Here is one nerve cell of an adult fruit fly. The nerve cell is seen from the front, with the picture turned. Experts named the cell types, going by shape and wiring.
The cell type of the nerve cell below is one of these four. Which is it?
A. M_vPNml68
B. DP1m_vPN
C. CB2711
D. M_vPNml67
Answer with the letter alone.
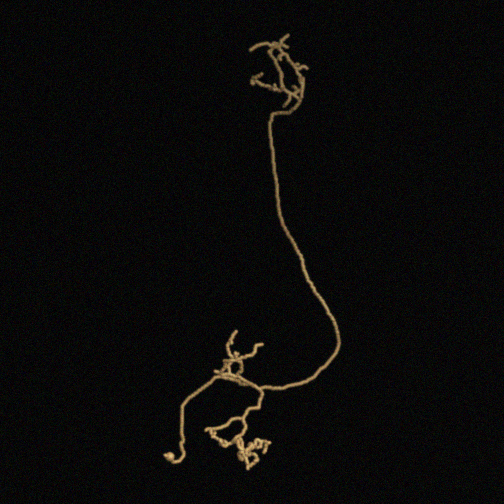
C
